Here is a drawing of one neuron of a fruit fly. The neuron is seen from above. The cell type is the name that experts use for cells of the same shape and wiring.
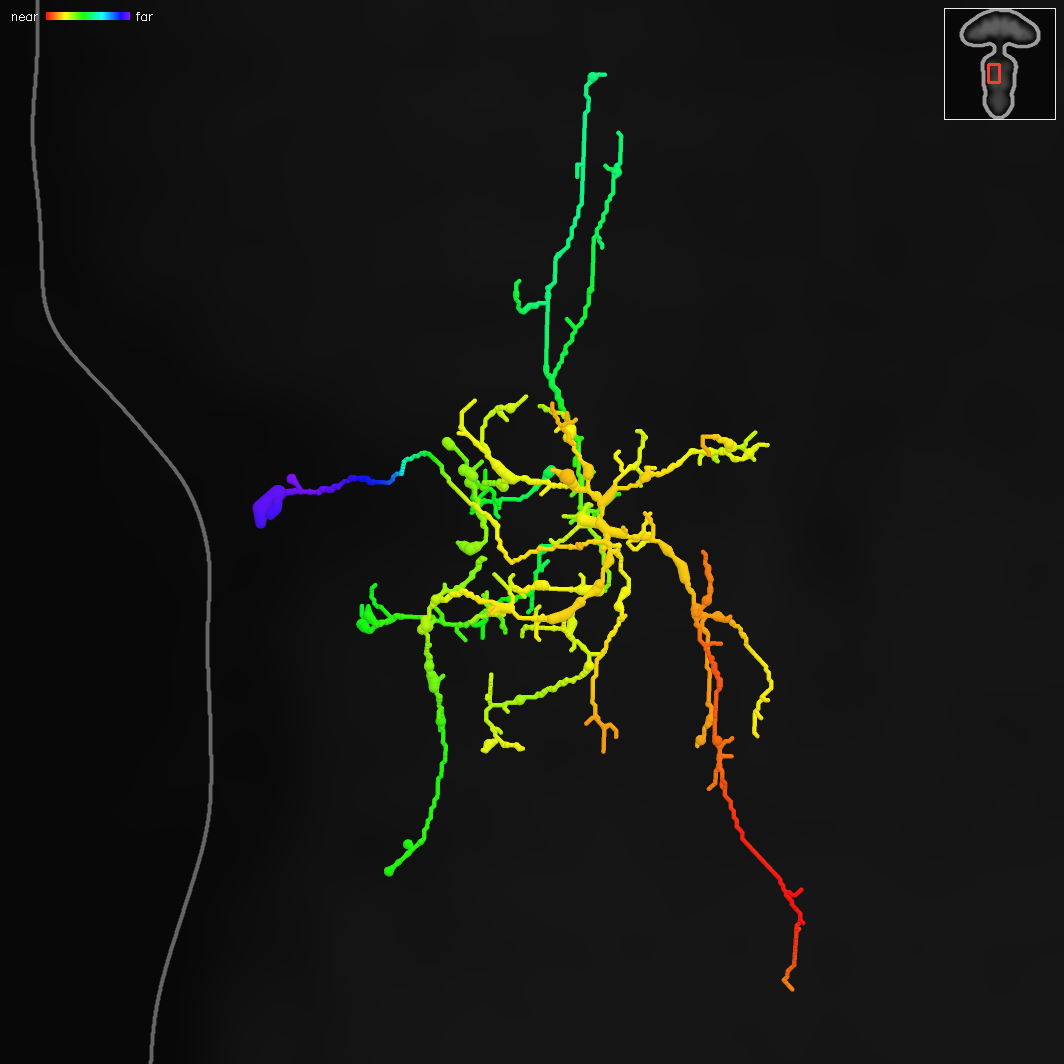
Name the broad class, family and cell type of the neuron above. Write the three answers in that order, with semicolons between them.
nerve-cord intrinsic neuron; hemilineage 03B; IN03B076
